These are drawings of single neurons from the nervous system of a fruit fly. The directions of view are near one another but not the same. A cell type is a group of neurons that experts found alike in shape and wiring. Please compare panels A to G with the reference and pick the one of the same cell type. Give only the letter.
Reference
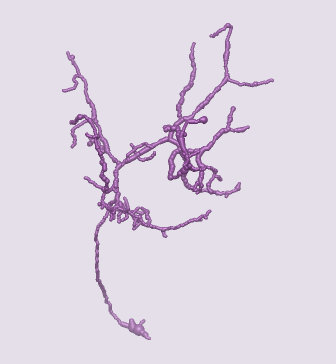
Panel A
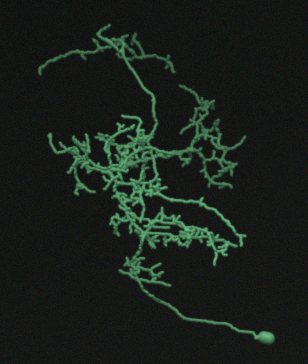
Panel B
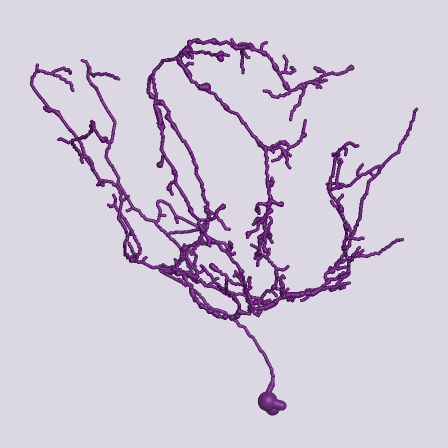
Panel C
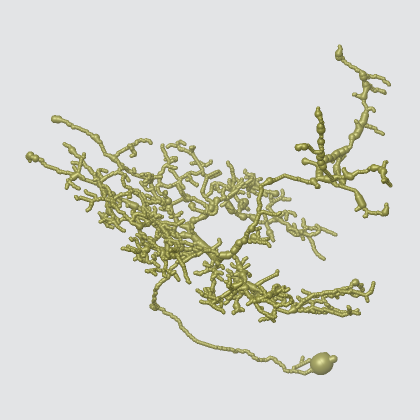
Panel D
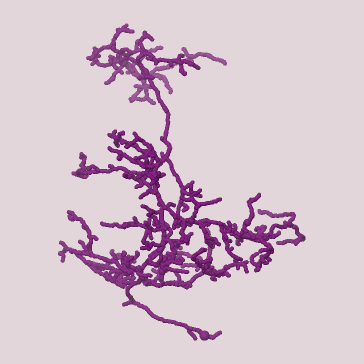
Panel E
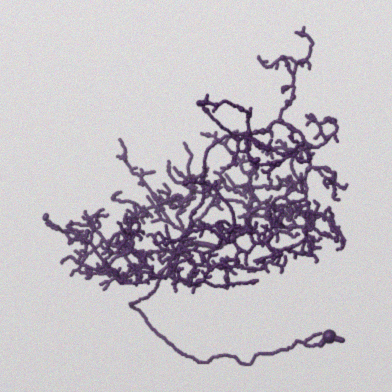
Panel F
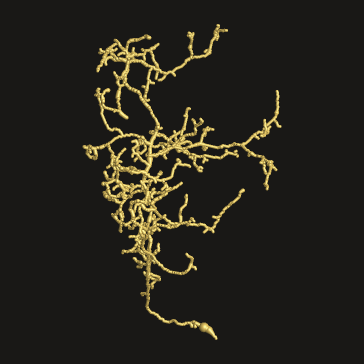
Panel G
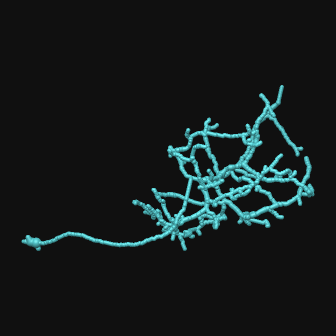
G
